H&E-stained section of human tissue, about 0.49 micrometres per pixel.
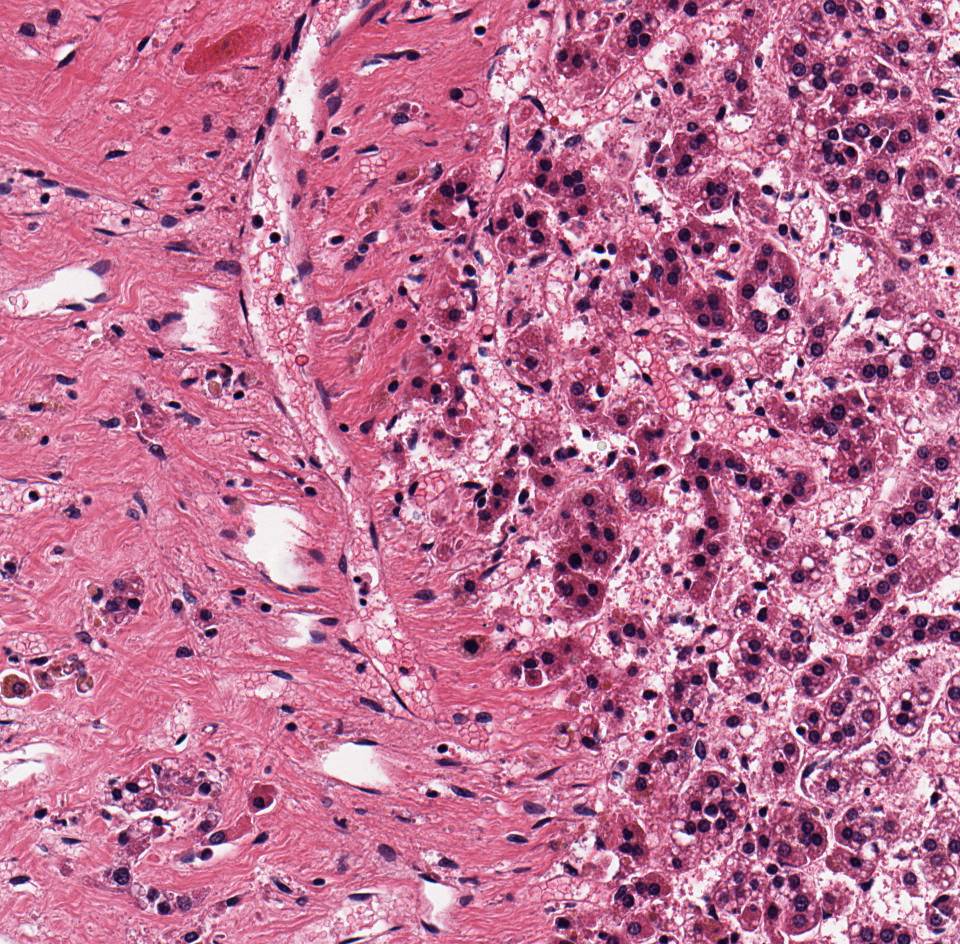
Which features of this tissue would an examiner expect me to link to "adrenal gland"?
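Start with the right side of this adrenal gland, where polygonal cells lie in rounded nests and short cords separated by thin pale channels. Then the cytoplasm: many of these cells are pale, finely vacuolated and foamy.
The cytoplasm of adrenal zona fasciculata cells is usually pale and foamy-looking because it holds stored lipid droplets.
Mixed among the foamy cells are others whose cytoplasm is more solidly pink.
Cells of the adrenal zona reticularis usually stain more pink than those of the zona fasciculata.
As for nuclei, those on the right are small, round and dark, and fairly uniform in size. That leaves the lower left, where small clusters of rounded cells, some holding brown pigment, lie within fibrous tissue.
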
